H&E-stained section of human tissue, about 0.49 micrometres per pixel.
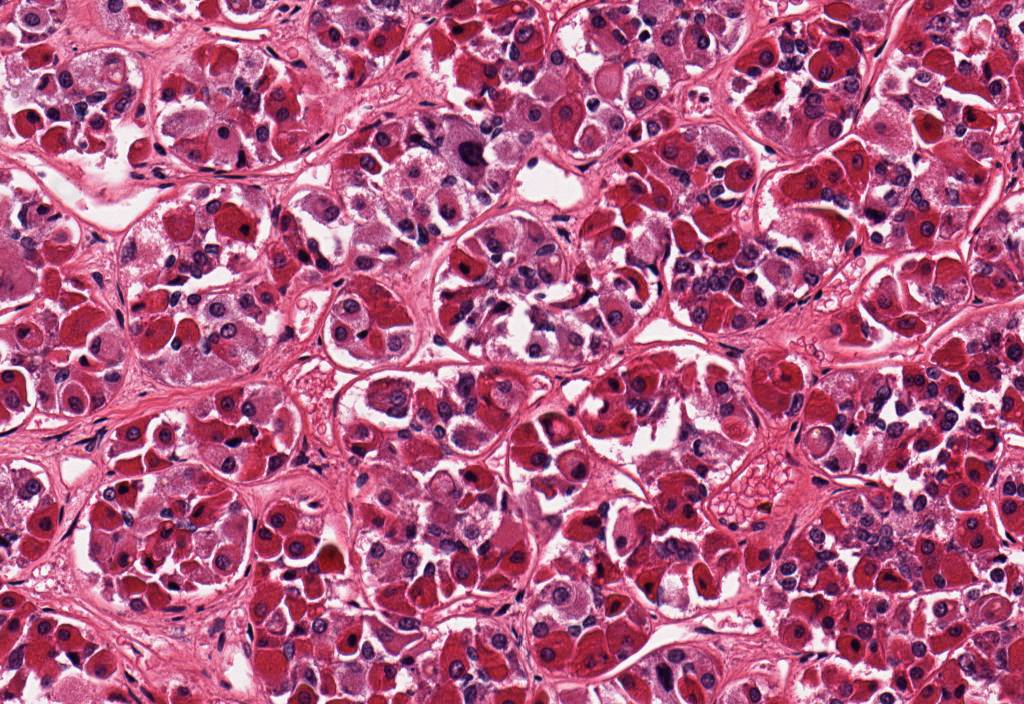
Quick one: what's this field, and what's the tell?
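Shown is pars distalis of the pituitary, with cells grouped in rounded nests, each outlined by a thin pink fibrous band. No gland lumens with secretion form within the nests.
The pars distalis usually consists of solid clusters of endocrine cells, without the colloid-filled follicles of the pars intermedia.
Flattened, dark, spindle-shaped nuclei lie in the bands; white shrinkage clefts separate many cells.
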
